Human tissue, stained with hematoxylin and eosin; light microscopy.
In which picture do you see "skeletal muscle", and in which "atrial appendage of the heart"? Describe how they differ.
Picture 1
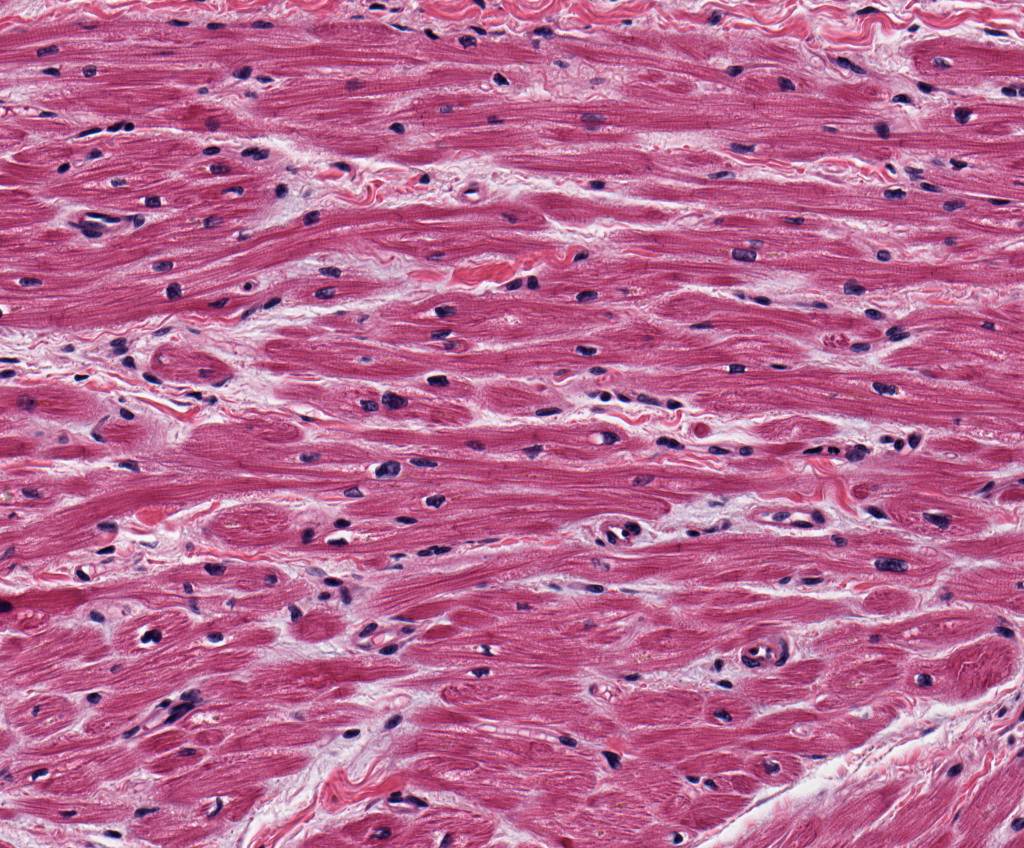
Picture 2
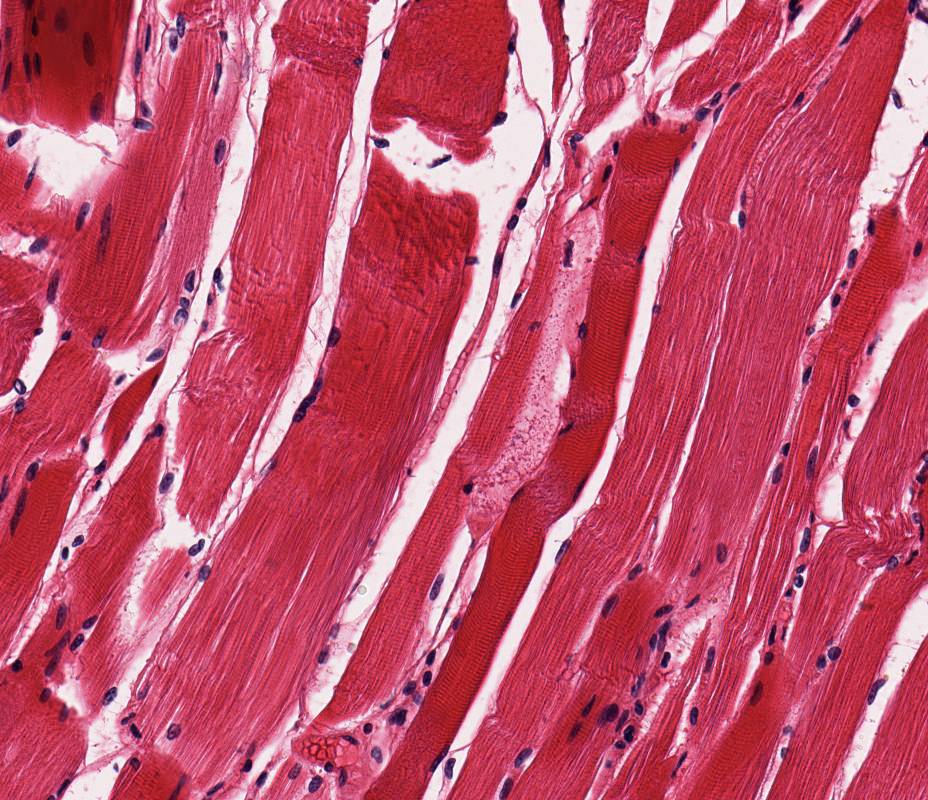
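So: atrial appendage of the heart is in picture 1, skeletal muscle in picture 2. In picture 1, fibres fill the field, running mainly left to right, and they branch and join their neighbours.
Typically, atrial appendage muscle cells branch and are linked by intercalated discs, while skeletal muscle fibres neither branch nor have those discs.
Picture 2's long parallel fibres run diagonally, lower left to upper right, and show fine transverse cross-striations. Their nuclei are flattened and sit at the fibre edges, not the centres.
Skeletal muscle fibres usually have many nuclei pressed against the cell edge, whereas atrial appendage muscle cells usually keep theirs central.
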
